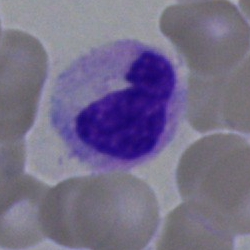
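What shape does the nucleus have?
Kidney-like, from a notch on its upper side.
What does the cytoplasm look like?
Moderate in amount and pale lilac, with no clear vacuoles.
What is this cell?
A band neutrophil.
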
